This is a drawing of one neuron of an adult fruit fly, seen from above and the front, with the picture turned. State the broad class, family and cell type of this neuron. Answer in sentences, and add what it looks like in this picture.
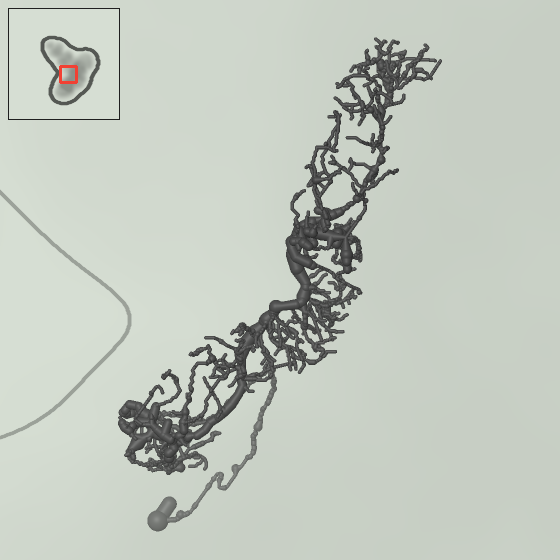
Its broad class is central-brain intrinsic neuron. The family is hemilineage PBp1. The cell type is Delta7. Its cell body lies at the lower left of the picture. In this view it is taller than it is wide.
